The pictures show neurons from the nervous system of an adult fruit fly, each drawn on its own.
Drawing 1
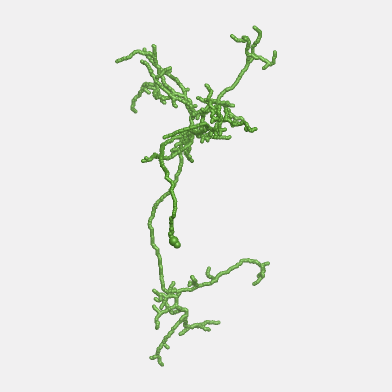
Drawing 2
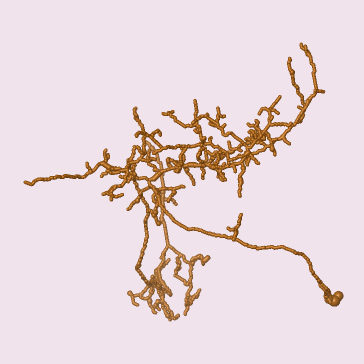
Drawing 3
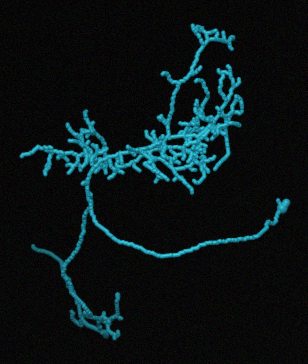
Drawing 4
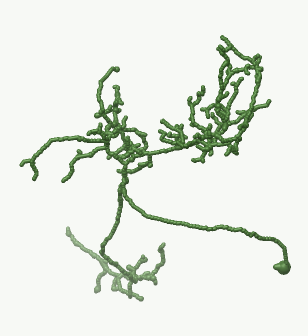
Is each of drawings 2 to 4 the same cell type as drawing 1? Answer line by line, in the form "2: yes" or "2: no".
2: yes
3: no
4: no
